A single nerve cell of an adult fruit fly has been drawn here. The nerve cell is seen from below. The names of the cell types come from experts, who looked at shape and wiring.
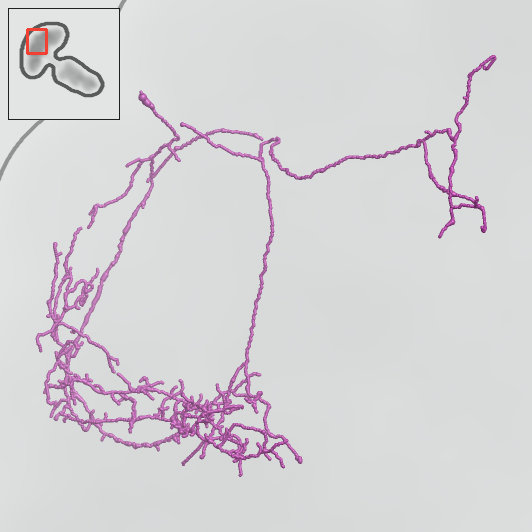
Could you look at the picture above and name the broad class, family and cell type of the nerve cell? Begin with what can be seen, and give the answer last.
It is in the brain and does not reach the nerve cord. Its cell body lies at the upper left of the picture. Dozens of branch ends can be seen. It is a central-brain intrinsic neuron. The family is hemilineage SMPad1. It is of cell type SIP142m.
